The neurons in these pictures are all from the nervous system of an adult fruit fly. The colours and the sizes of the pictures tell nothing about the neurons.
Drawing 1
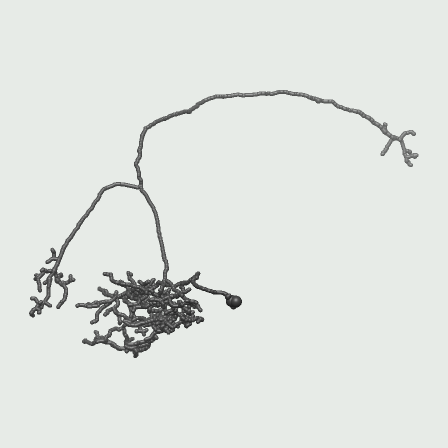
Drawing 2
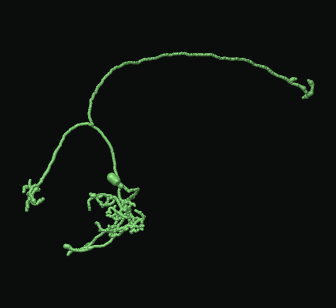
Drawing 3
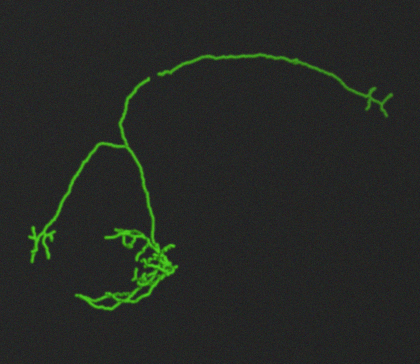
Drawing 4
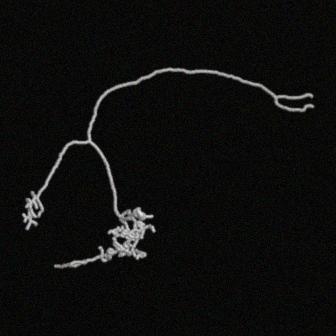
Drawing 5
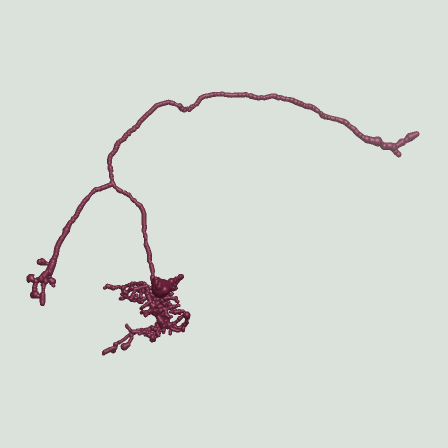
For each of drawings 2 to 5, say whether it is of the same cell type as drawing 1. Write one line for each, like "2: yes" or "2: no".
2: no
3: yes
4: no
5: no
